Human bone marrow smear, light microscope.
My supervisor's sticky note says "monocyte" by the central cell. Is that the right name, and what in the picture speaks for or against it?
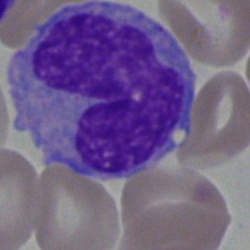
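Cytoplasm: pale grey-blue, lying mostly on the left of the cell.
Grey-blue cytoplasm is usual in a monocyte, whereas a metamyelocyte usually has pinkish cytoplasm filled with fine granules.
This feature goes with monocyte and against metamyelocyte. Nucleus: folded into a kidney shape, notch opening to the left, placed toward the right side. Outline: roughly round, left border slightly uneven and frilled. Red cells lie against the cell on several sides. Verdict: monocyte fits.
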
